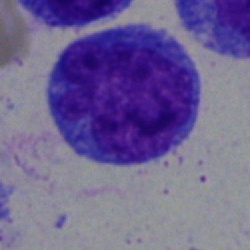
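Blast in a stained human bone marrow smear. The cell has a round, smooth outline, and the nucleus fills most of it. The cytoplasm forms a narrow rim that stains deep blue and is widest at the lower left of the cell.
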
